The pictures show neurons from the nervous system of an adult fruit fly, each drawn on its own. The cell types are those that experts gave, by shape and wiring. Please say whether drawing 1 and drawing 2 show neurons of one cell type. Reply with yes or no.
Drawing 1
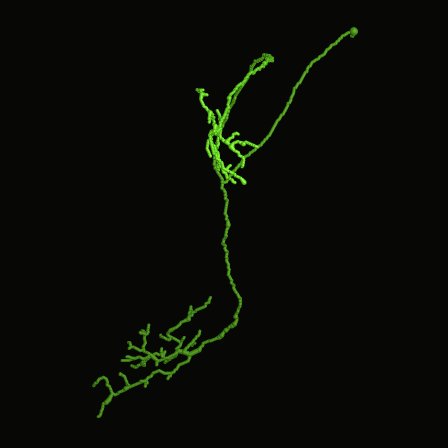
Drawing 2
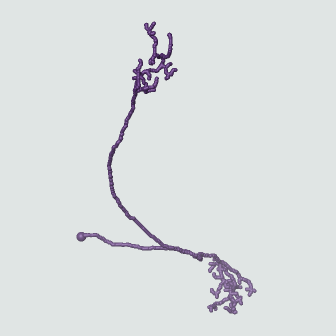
yes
